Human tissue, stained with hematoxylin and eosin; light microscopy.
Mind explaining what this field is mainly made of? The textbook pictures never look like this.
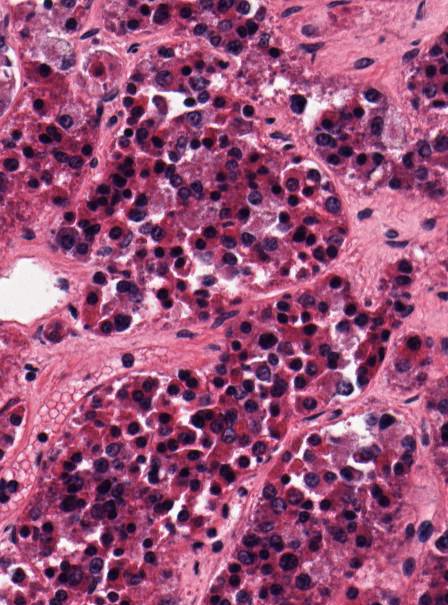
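I'd call this the pars distalis of the pituitary. I see large rounded nests of cells with pink-red, eosinophilic cytoplasm, split by thin bands of pink fibrous stroma with sparse elongated nuclei.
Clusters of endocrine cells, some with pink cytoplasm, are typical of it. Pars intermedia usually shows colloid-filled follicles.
I find no glands or tubules with lumina here.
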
